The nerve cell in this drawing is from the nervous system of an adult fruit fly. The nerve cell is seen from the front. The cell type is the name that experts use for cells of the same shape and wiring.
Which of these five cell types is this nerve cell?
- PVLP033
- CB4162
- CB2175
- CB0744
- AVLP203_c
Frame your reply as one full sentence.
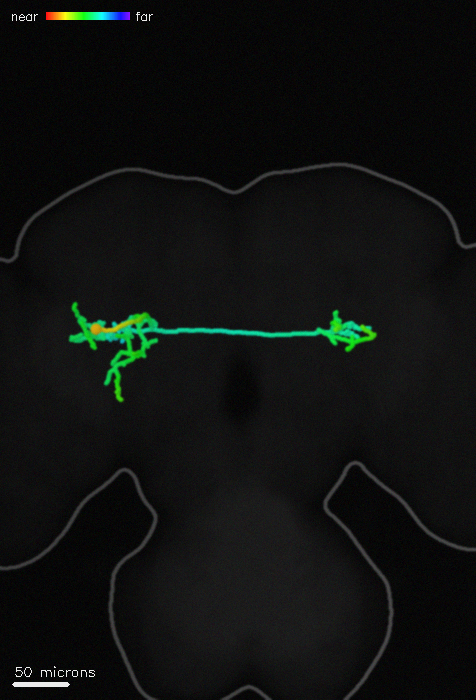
The nerve cell has CB2175 as its cell type.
